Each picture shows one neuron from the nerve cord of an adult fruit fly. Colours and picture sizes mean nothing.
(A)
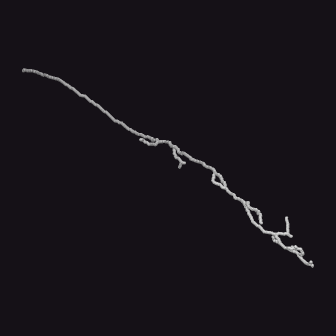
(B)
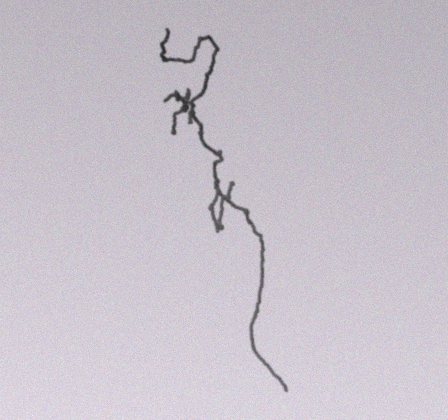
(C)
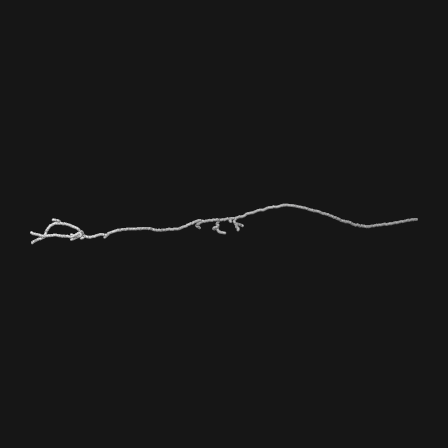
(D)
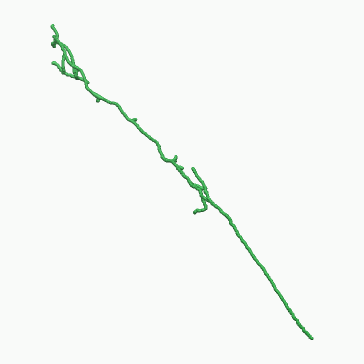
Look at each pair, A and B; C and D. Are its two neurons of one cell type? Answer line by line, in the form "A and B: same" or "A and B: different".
A and B: same
C and D: same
